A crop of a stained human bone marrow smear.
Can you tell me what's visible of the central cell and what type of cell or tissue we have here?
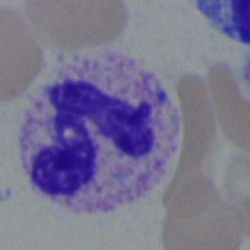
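See how the nucleus is a thick band bent into a curving, S-like shape? Its chromatin is dense, dark purple and clumped, and I can't make out any nucleoli. No vacuoles show in the cytoplasm either. That's a segmented neutrophil.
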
